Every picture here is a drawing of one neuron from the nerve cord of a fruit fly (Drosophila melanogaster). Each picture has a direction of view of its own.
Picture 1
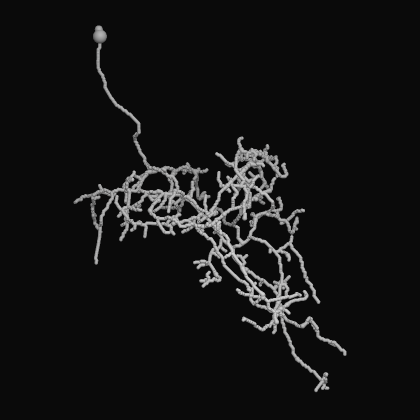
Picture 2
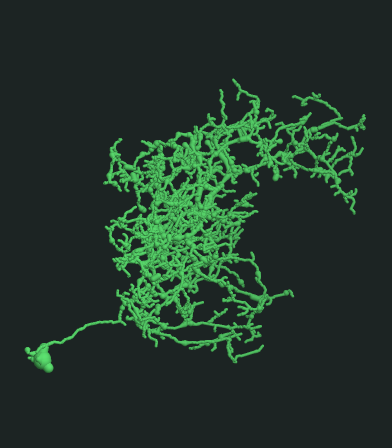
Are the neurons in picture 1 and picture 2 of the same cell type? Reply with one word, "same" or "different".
different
